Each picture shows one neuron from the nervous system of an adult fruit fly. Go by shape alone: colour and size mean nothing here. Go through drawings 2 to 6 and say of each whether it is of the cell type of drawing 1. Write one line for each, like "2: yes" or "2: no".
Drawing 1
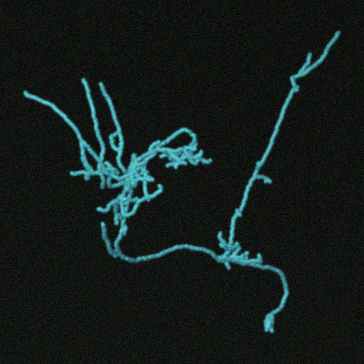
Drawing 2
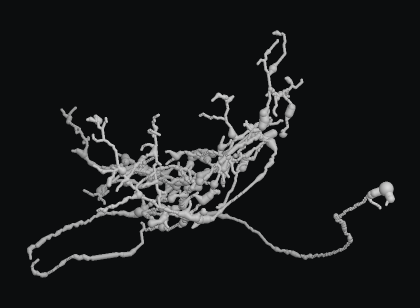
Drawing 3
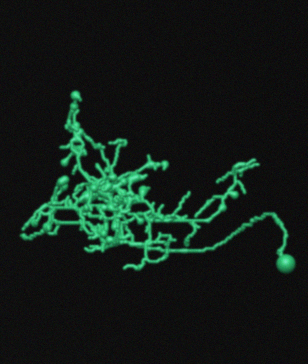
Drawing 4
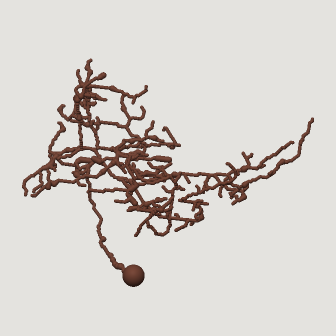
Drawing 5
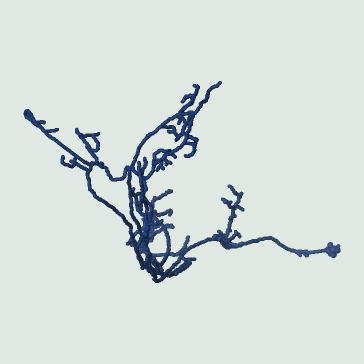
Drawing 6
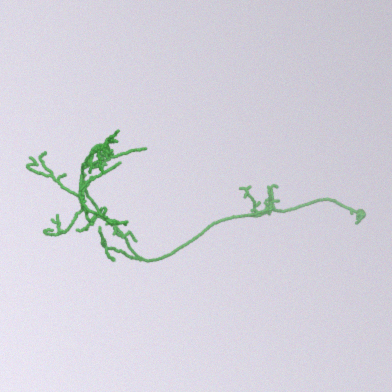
2: no
3: no
4: no
5: yes
6: yes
